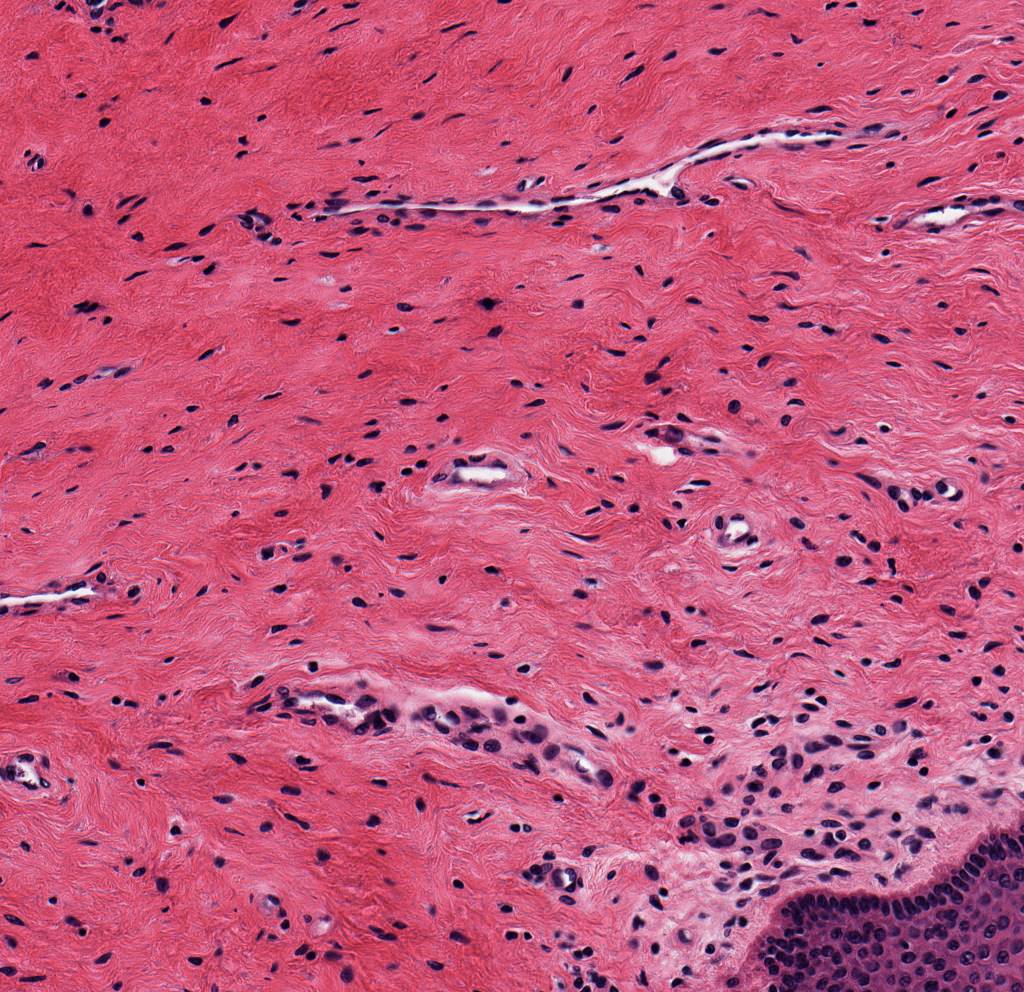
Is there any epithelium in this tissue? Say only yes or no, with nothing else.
Yes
